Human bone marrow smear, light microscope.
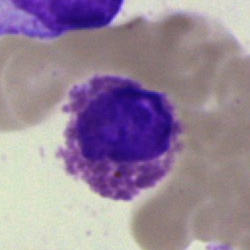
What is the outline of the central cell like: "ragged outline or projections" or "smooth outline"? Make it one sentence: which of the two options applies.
Projections, blebs or tags, or a frayed edge, mark the outline of the cell.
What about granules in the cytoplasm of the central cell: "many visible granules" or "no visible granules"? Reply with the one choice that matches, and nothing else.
Many visible granules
